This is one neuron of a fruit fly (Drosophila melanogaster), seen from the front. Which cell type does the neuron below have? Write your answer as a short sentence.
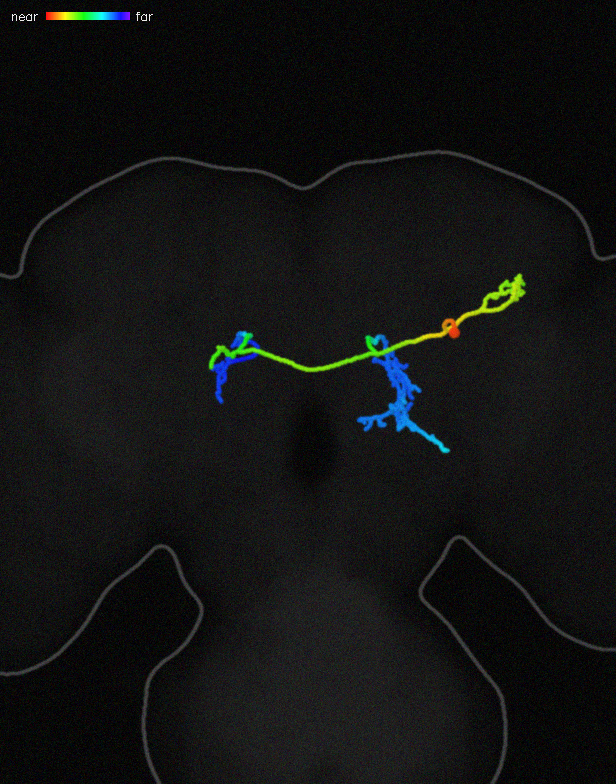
The cell type is PS084.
